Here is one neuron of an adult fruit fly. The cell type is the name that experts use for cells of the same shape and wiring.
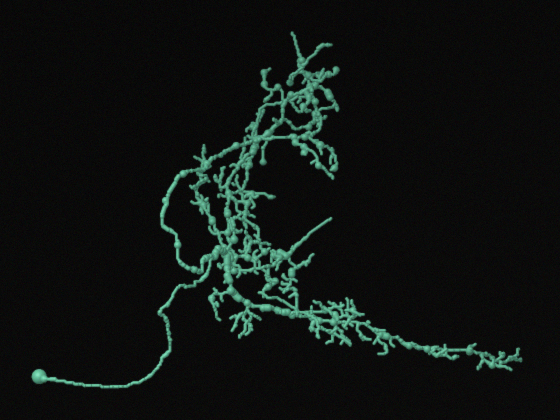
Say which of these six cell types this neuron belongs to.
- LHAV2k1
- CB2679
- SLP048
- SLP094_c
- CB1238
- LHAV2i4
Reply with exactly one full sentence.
This neuron is assigned to the cell type SLP094_c.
